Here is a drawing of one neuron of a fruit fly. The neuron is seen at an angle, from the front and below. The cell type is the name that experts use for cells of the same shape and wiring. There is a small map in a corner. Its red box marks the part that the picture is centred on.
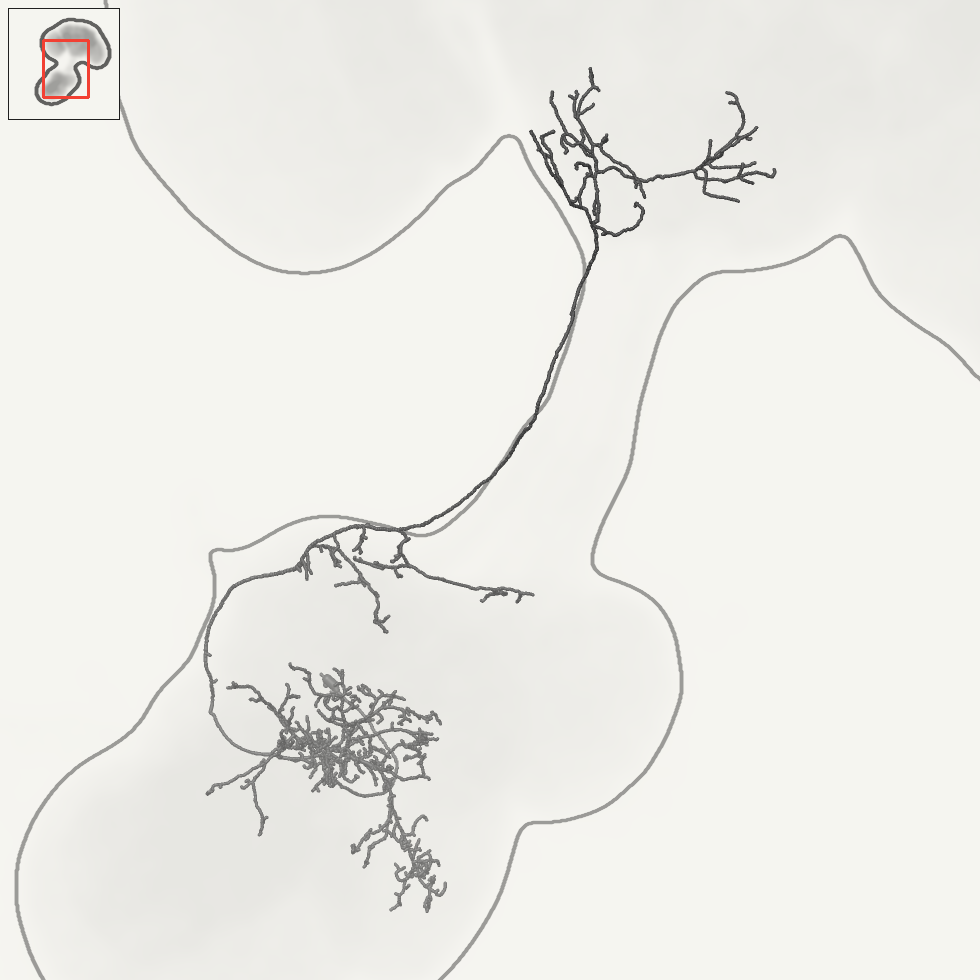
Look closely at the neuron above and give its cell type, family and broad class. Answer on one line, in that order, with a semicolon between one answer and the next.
AN19B025; hemilineage 19B; ascending neuron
